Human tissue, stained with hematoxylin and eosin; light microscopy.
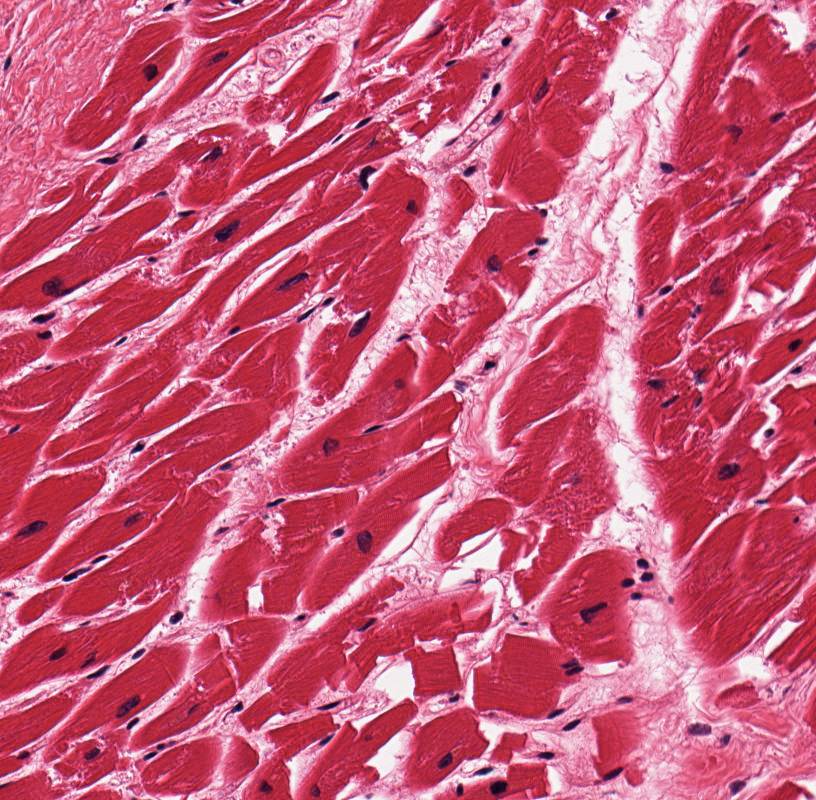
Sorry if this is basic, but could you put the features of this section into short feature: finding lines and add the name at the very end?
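Fibres: branching, joining their neighbours
Nuclei: in the centre of each muscle fibre
Cytoplasm: stains deep red
Between fibres: thin connective tissue with small dark elongated nuclei
Name: this is the left ventricle of the heart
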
